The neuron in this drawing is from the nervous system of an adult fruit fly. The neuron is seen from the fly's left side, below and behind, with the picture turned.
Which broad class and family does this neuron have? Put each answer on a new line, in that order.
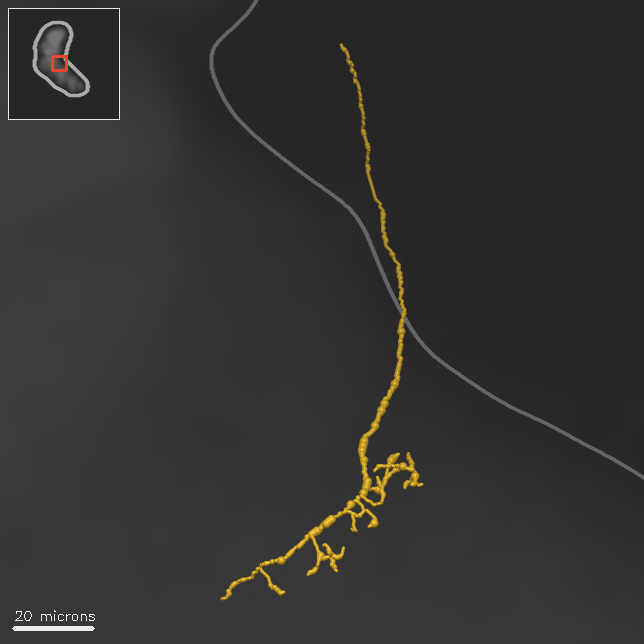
sensory neuron entering the nerve cord
class mechanosensory tactile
